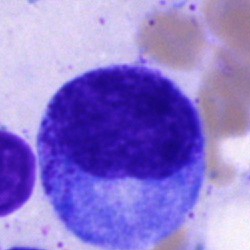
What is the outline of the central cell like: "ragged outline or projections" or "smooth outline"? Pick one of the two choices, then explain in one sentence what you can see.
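Smooth outline. The cell outline is round to slightly oval with a smooth border.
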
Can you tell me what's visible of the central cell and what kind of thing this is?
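Here the nucleus lies eccentrically in the upper part of the cell, its chromatin dense and stained deep purple. A moderate rim of blue cytoplasm fills the lower part, with a paler area in its middle just below the nucleus. The cell is a promyelocyte.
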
